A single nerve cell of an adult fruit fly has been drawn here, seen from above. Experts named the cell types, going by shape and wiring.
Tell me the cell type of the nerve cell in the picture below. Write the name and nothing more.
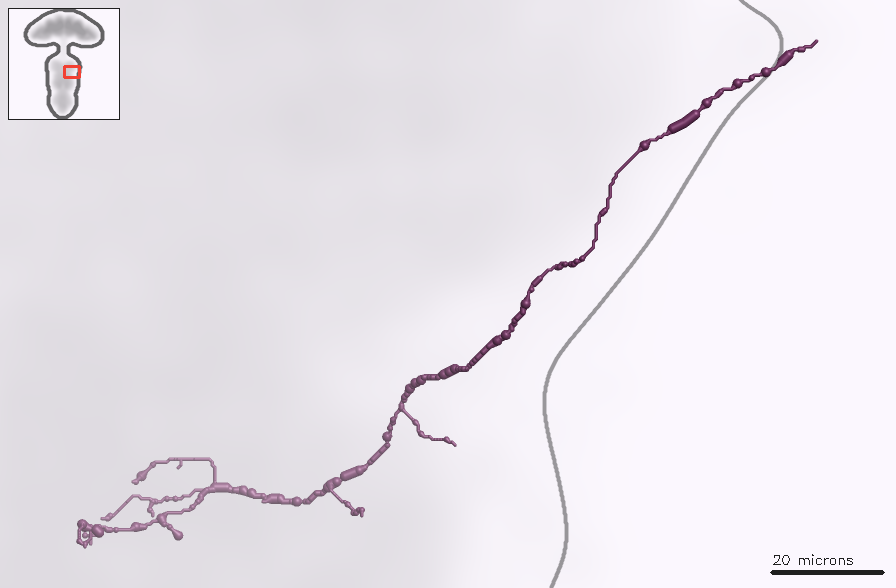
WG2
